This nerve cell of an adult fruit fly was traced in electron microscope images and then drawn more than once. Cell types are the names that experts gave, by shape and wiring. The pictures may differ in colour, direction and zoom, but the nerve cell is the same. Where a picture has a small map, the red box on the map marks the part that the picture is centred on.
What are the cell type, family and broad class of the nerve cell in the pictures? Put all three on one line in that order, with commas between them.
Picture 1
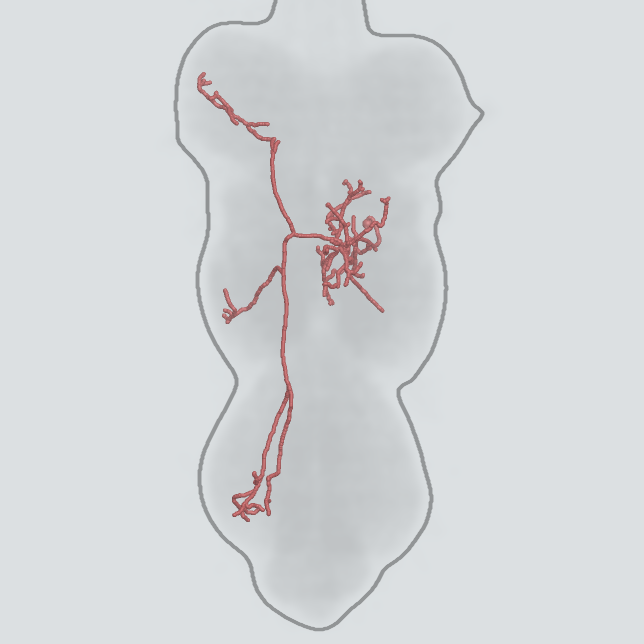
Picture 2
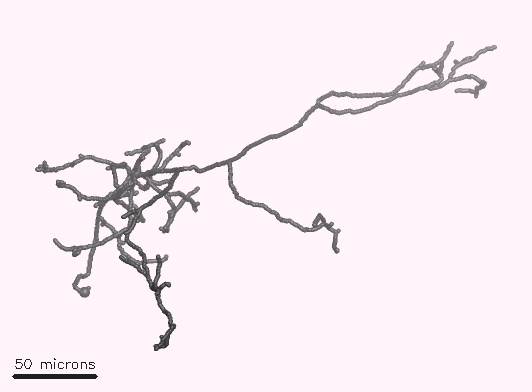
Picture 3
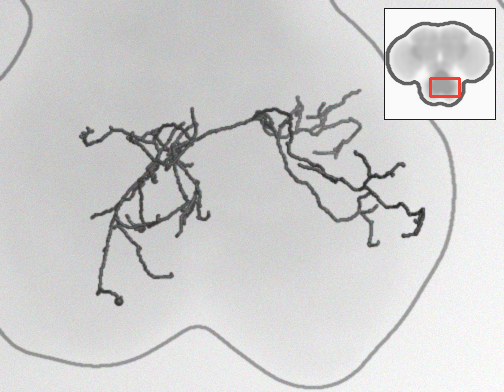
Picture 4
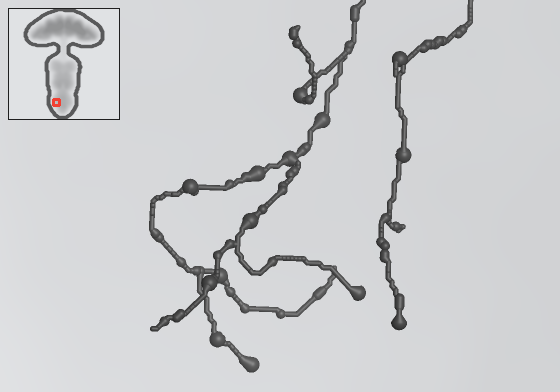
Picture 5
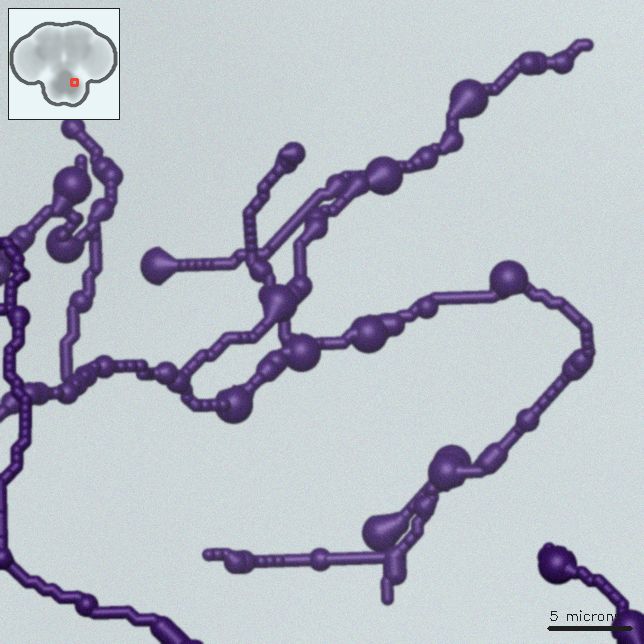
IN07B045, hemilineage 07B, nerve-cord intrinsic neuron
